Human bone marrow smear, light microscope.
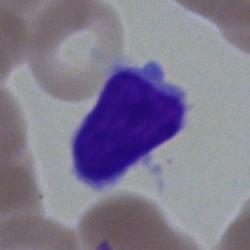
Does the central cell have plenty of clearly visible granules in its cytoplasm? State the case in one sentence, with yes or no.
No, there is no granule to be seen in the cell's cytoplasm.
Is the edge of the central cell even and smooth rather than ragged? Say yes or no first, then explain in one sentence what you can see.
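No. A small rounded bleb projects from the upper edge of the cell.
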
